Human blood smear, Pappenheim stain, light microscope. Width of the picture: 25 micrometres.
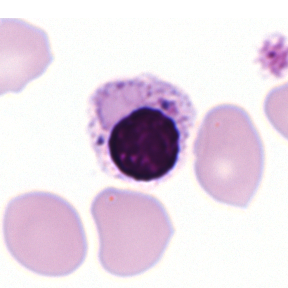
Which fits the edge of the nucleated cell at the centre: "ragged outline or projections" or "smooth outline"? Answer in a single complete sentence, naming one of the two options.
The cell has an edge that is ragged or frayed, or carries projections, blebs or tags.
